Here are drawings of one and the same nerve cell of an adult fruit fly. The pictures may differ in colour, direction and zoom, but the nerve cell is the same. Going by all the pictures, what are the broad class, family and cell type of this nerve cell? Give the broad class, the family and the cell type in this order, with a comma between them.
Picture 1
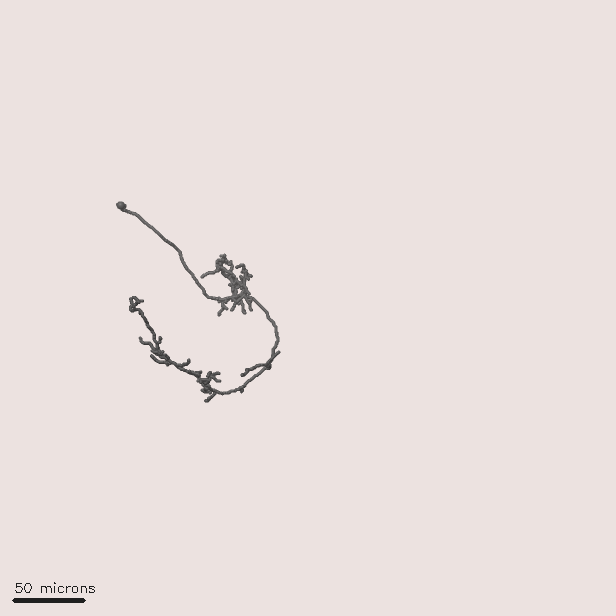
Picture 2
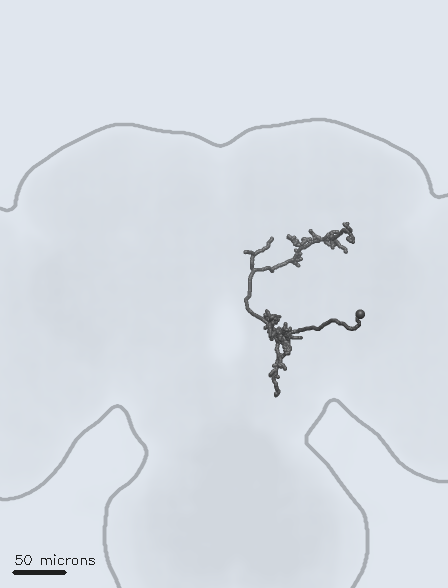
central-brain intrinsic neuron, hemilineage VESa2, VES033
